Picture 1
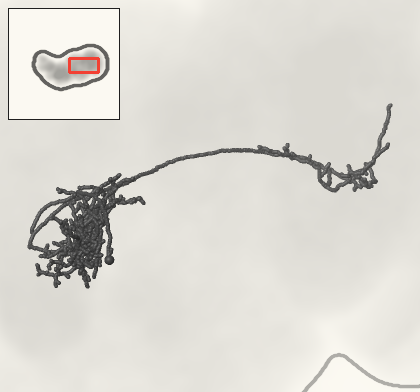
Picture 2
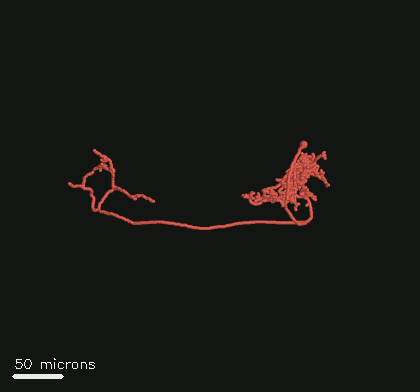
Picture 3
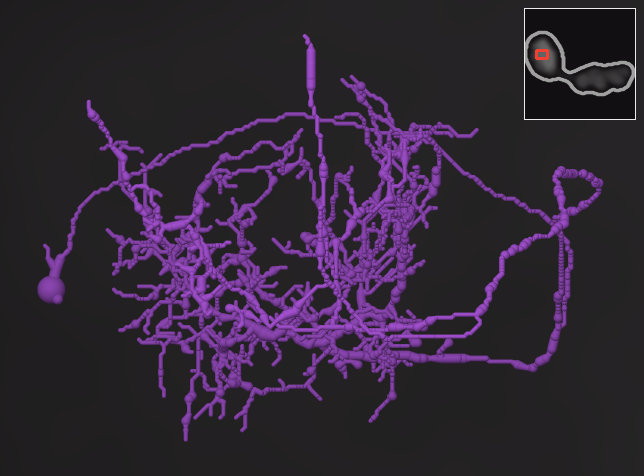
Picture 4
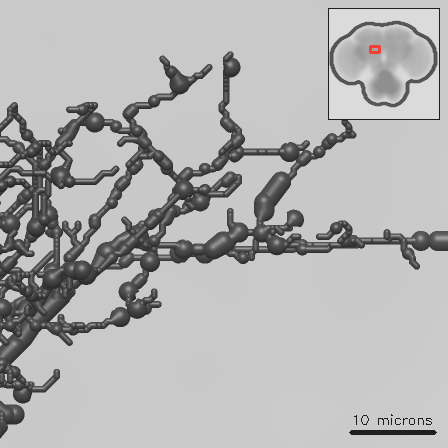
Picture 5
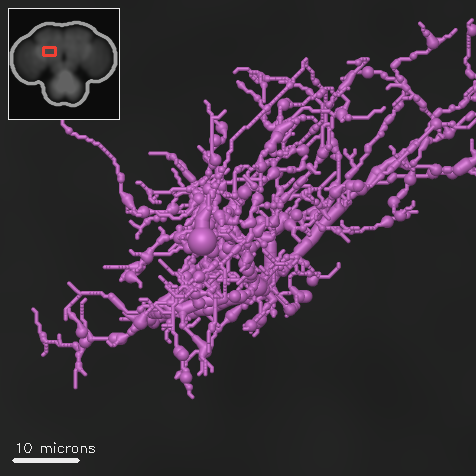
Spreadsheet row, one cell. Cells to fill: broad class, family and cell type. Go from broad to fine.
central-brain intrinsic neuron; hemilineage VLPa2; PVLP034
